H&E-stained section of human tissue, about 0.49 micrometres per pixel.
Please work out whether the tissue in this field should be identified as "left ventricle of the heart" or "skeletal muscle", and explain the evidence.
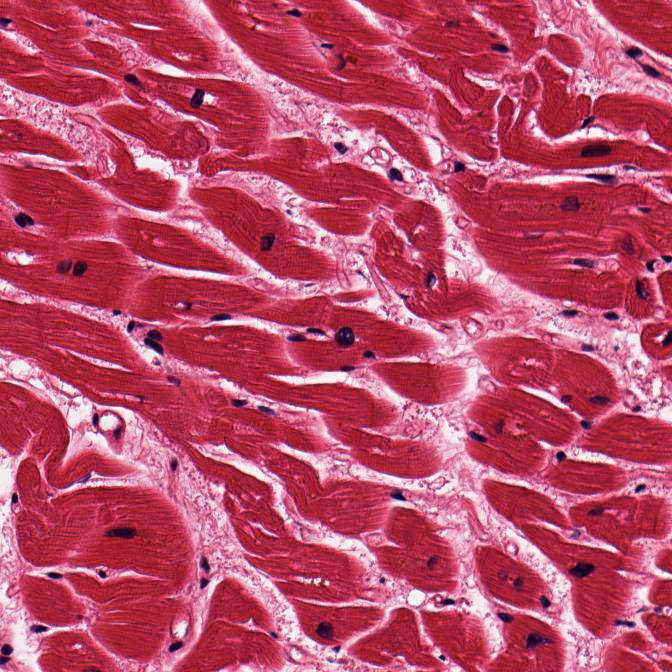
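This is left ventricle of the heart. First, each muscle fibre has its nucleus lying centrally within it.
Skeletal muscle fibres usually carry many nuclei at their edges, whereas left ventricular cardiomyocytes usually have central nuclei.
Beyond that, most fibres are cut lengthwise and run obliquely, the nuclei are oval and dark, and the cytoplasm is deeply eosinophilic with fine striations.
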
